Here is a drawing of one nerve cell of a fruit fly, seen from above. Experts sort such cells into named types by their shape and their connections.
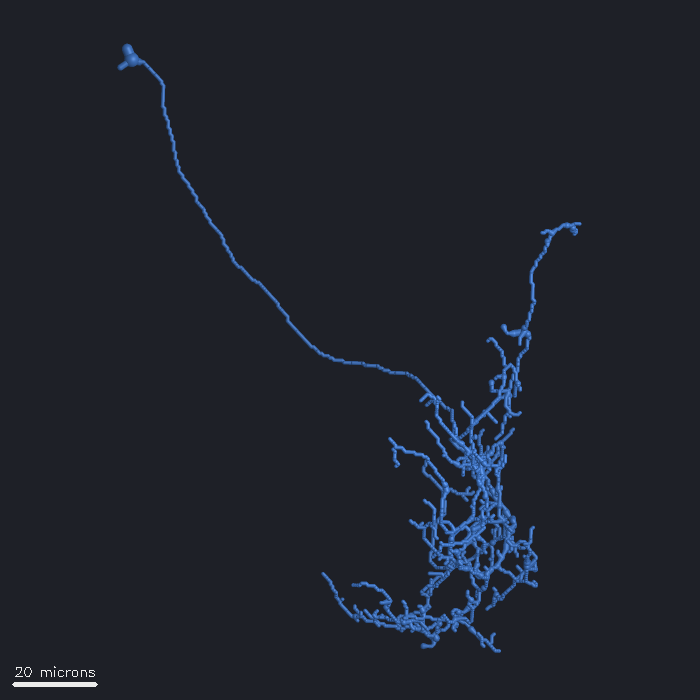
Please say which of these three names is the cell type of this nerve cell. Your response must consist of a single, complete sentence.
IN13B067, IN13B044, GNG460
So far as cell type goes, this nerve cell is IN13B067.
